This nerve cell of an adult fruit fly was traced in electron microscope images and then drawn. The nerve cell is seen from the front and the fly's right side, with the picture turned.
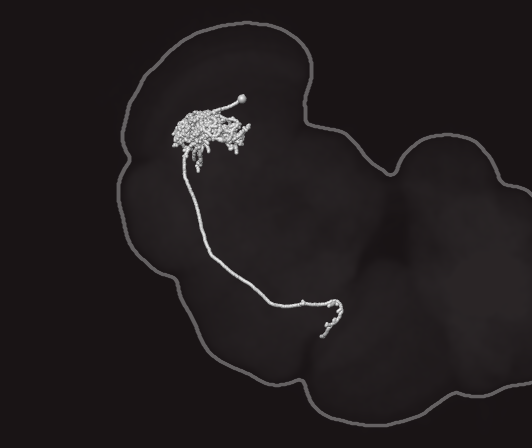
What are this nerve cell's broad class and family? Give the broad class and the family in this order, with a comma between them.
central-brain intrinsic neuron, hemilineage VLPl&p2_lateral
